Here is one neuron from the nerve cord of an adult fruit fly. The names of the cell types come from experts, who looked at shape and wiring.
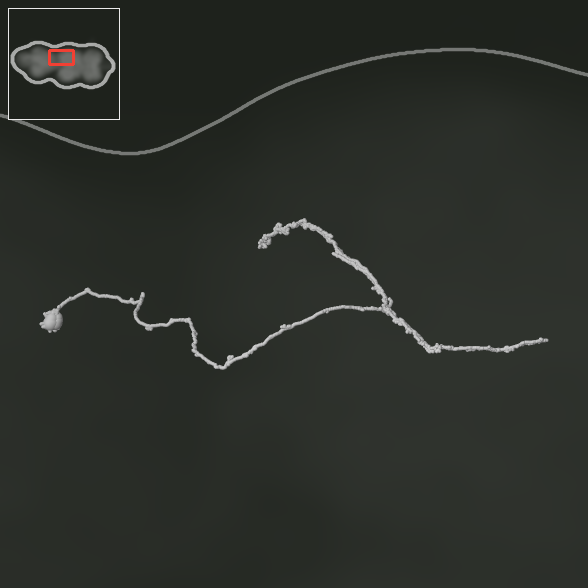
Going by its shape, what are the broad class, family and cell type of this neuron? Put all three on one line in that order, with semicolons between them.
nerve-cord intrinsic neuron; hemilineage 21A; IN21A031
